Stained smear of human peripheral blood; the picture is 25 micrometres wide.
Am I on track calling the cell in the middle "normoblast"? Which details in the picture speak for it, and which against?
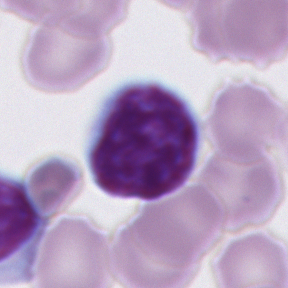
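First, the cell outline is roughly round and smooth, and the round nucleus, about 9 micrometres across, has no indentation or lobes. Second, the chromatin is dark purple and coarsely clumped. Third, the cytoplasm is only a very thin, pale blue rim, and no granules are visible.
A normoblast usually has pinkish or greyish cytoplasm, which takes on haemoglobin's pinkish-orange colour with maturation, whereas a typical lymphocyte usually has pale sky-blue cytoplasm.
So the pale blue rim counts for typical lymphocyte and against normoblast.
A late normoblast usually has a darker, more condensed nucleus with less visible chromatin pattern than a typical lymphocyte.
The coarse clumps here show a pattern, which again favours typical lymphocyte over normoblast.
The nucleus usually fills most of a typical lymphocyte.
The very thin rim agrees with that.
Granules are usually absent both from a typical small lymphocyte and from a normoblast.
Their absence fits either name. On this checklist the cell is a typical lymphocyte, not a normoblast.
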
